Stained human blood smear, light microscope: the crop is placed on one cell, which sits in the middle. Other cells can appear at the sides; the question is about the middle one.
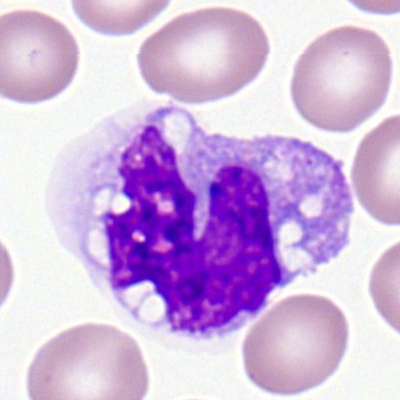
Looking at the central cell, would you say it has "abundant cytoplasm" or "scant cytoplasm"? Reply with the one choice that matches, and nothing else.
Abundant cytoplasm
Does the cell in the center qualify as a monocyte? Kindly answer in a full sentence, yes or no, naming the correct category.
Yes, a monocyte is the cell positioned in the middle of the field.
